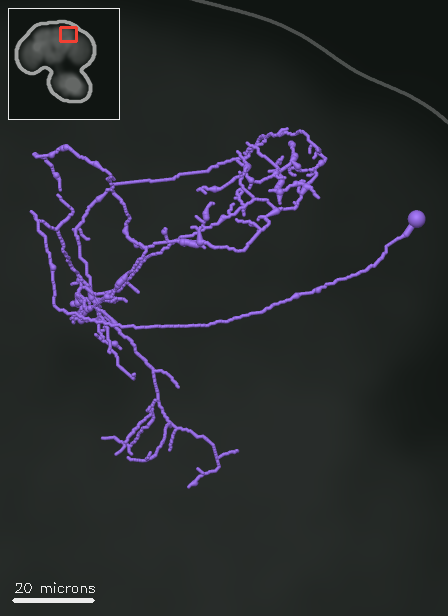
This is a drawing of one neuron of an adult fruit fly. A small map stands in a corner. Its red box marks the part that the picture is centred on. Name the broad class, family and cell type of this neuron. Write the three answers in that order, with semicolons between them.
central-brain intrinsic neuron; hemilineage SLPal1; SLP007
